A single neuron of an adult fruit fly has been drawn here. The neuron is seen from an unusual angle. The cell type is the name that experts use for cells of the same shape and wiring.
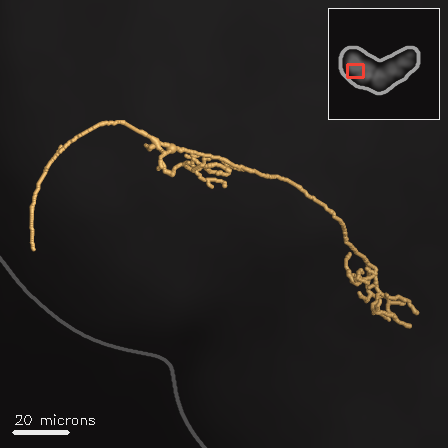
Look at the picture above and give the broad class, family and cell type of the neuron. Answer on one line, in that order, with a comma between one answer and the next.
sensory neuron entering the brain, class olfactory, ORN_DP1m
